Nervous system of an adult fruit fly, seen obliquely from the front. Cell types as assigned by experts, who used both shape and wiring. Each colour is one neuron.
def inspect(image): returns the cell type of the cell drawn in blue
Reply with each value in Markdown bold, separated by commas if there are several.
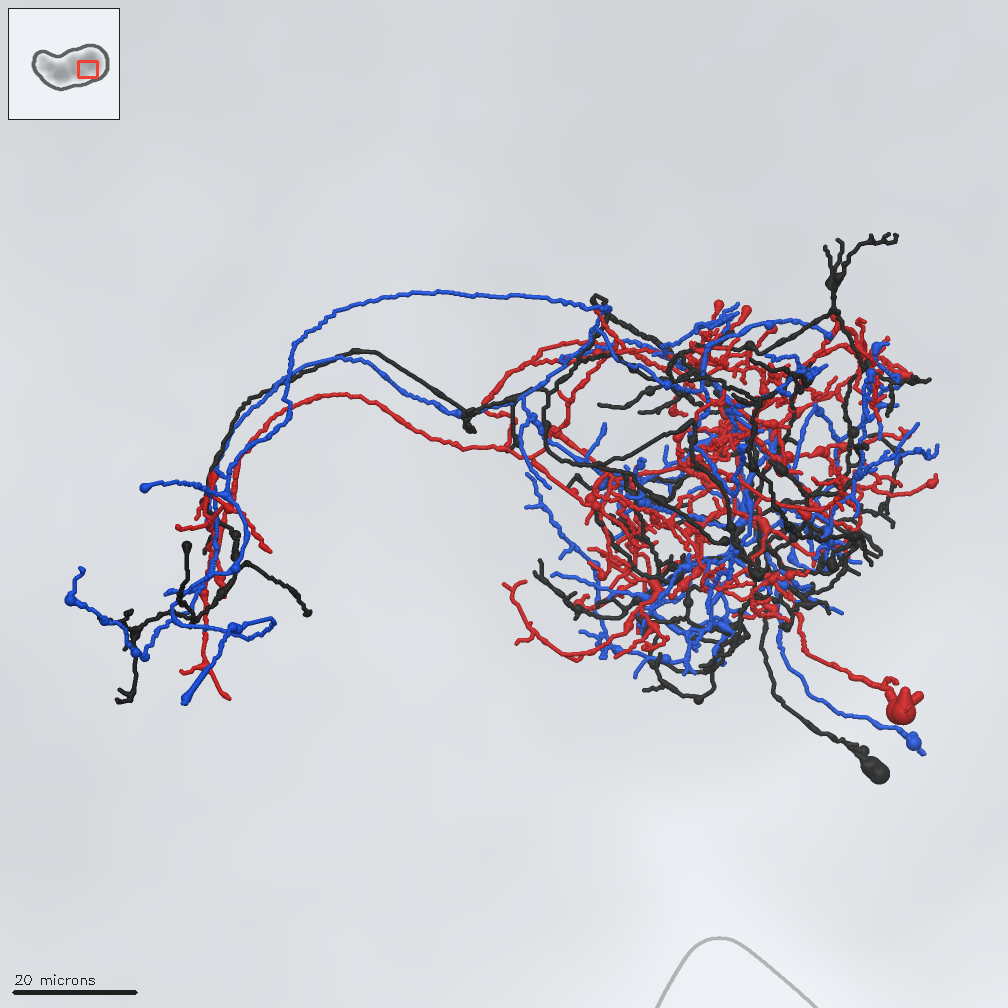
**v2LN34A**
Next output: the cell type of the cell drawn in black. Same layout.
**v2LN34F**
